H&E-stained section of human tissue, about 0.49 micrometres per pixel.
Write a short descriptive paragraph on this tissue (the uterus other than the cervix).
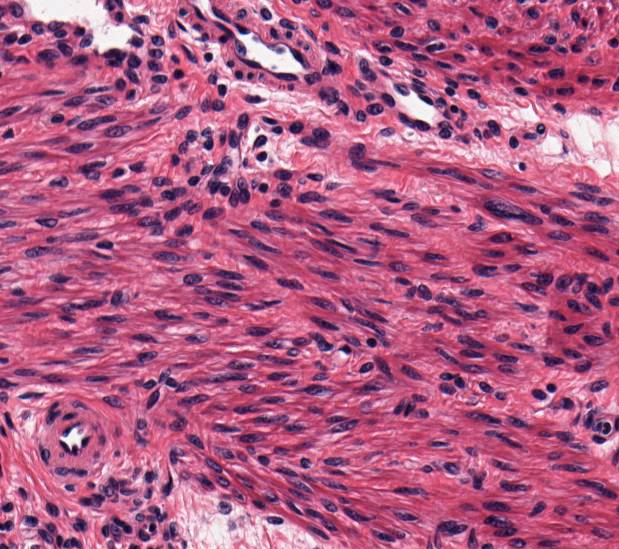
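Starting with arrangement, spindle cells form long, closely packed fascicles across most of the area. Next, cytoplasm: pink and fibrillar, merging into the fascicles between the nuclei. Vessels: one small round vessel at the lower left, with a thick concentric wall and narrow lumen. Finally, epithelium and glands: none anywhere.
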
